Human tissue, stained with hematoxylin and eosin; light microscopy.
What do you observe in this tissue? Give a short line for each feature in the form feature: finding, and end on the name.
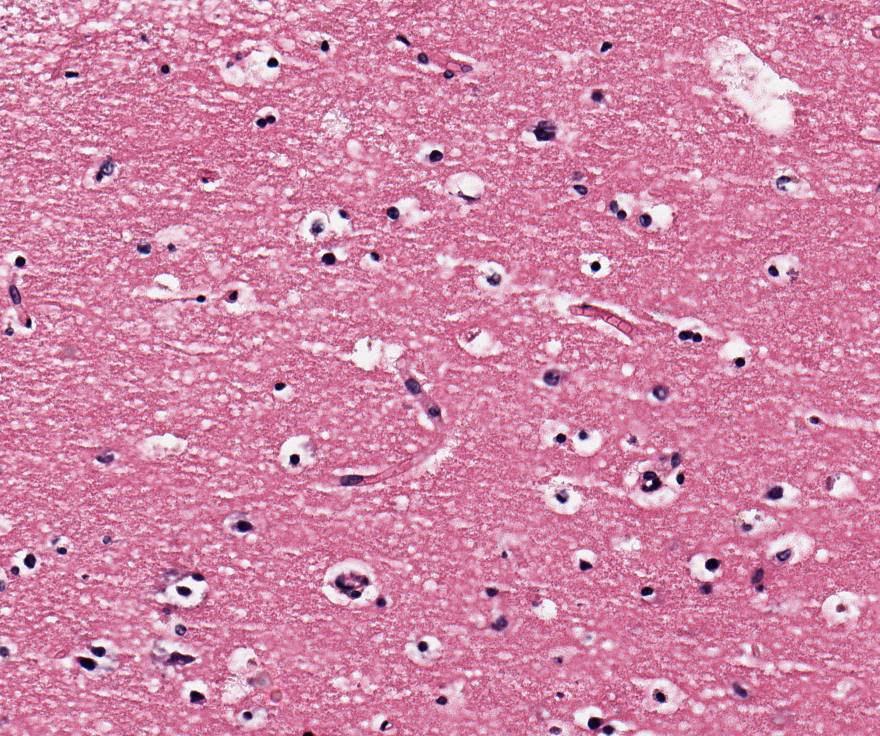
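Background: fine, pale pink, finely granular and fibrillary, whole field
Cells: scattered singly; most small, round dark dense nucleus in clear halo
Capillaries: thin, elongated nuclei in walls, oblique across centre
Vacuoles: many, tiny, round, clear, throughout pink background
Name: cerebral cortex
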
